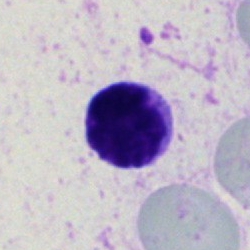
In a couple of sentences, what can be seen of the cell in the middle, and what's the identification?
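Round in outline, the cell is filled nearly completely by its nucleus. The chromatin is dense and stains very dark purple. Cytoplasm forms, at most, a very thin rim around the nucleus. Answer: lymphocyte.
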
